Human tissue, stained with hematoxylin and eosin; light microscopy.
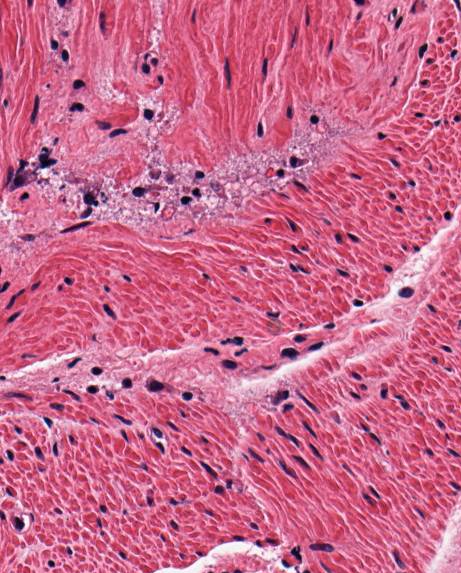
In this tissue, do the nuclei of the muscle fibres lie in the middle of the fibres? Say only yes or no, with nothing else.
Yes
